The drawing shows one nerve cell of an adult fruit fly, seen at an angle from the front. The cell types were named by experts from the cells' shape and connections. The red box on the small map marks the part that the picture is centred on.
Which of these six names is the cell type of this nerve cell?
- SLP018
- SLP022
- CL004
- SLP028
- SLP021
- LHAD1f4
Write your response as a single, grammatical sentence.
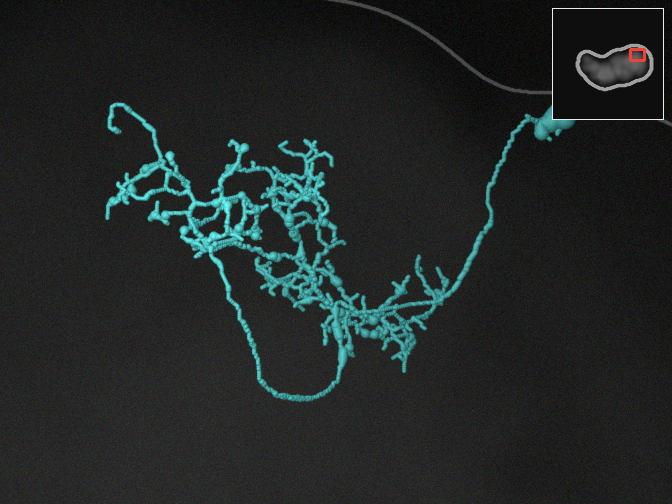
The nerve cell here falls under cell type SLP018.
